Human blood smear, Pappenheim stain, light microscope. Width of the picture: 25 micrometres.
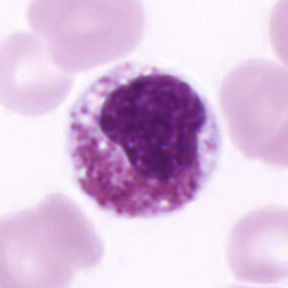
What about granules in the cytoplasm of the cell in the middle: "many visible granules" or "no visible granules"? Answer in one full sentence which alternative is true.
There are many visible granules in its cytoplasm.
